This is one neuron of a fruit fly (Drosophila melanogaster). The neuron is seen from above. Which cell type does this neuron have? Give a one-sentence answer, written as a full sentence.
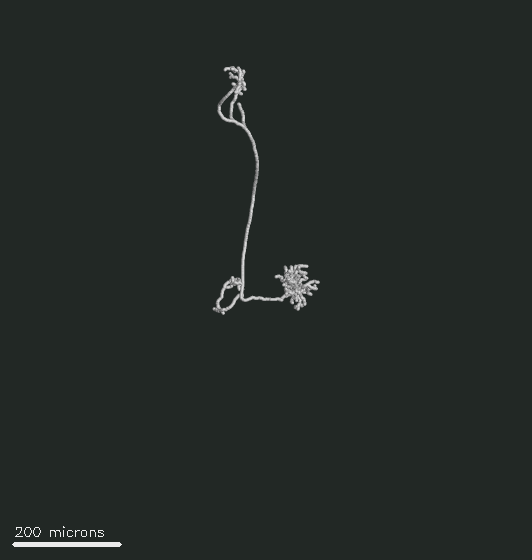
This neuron is assigned to the cell type AN07B106.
